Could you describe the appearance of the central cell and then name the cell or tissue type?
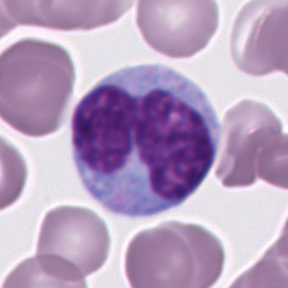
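Round and smooth in outline, the central cell has dark purple, coarsely clumped chromatin. No nucleoli are visible in the nucleus. A faint dusting of fine lilac granules lies in the cytoplasm. The cell is a monocyte.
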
